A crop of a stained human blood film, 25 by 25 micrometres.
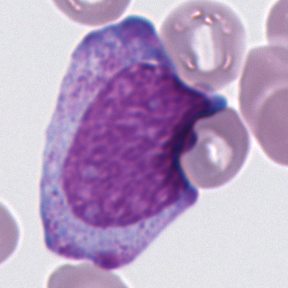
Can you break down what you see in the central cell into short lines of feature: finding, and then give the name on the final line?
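Shape: irregular, angular outline rather than round
Size: about 22 by 18 micrometres
Chromatin: fine and lacy, no coarse dark clumps
Cytoplasm: deeper blue along parts of the cell edge than next to the nucleus
Granularity: fine speckling only, no coarse granules
Name: atypical promyelocyte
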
